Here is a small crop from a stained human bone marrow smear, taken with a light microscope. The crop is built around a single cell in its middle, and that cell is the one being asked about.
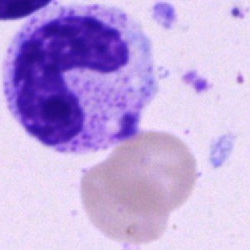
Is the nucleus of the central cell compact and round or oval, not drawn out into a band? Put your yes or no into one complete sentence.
No, instead of a compact mass, the nucleus forms a curved band without separate lobes.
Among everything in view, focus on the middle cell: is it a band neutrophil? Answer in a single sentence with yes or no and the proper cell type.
Yes, the cell centred in the field of view is a band neutrophil.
